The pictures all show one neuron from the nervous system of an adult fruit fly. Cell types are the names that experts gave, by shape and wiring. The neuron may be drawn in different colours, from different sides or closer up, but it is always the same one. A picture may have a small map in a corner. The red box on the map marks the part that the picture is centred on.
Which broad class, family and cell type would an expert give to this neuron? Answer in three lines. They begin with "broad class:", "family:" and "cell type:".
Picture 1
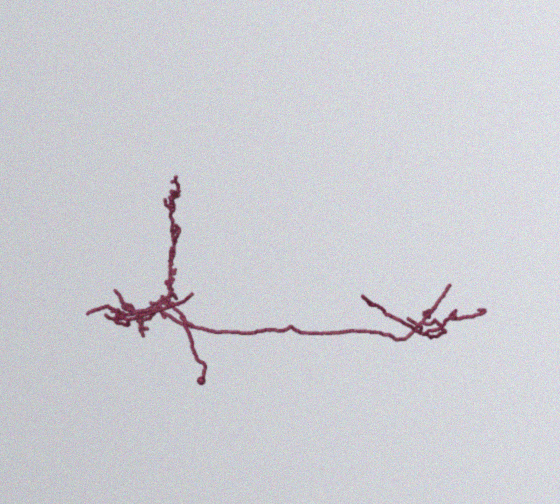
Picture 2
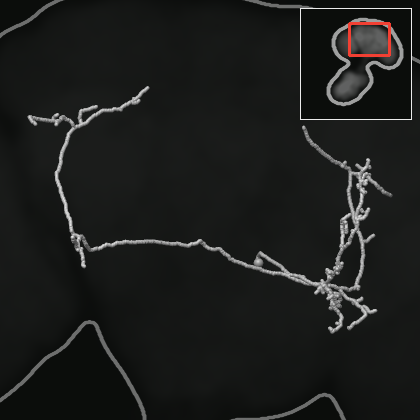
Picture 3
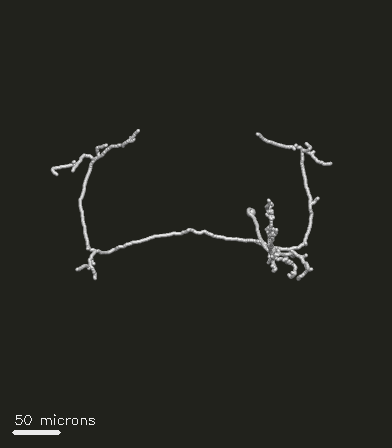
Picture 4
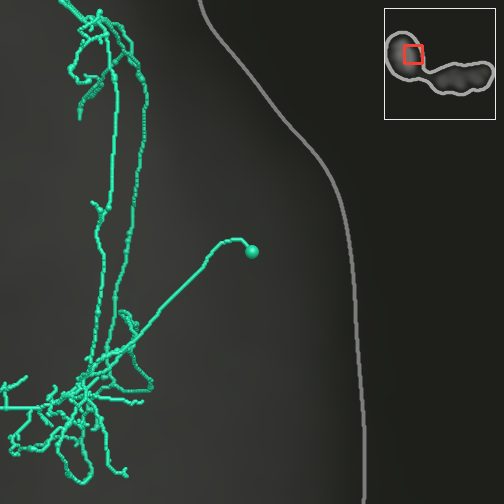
broad class: central-brain intrinsic neuron
family: hemilineage DM6_ventral
cell type: WED168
